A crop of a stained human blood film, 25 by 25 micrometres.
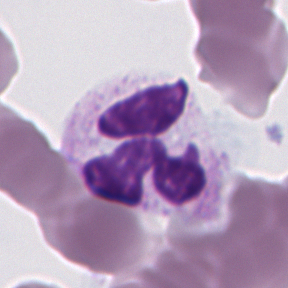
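Segmented neutrophil, the central cell of a stained peripheral blood smear. Its outline is roughly round, and its nucleus is divided into three separate lobes. In the cytoplasm, fine, small lilac granules are scattered throughout, while no vacuoles are visible.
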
